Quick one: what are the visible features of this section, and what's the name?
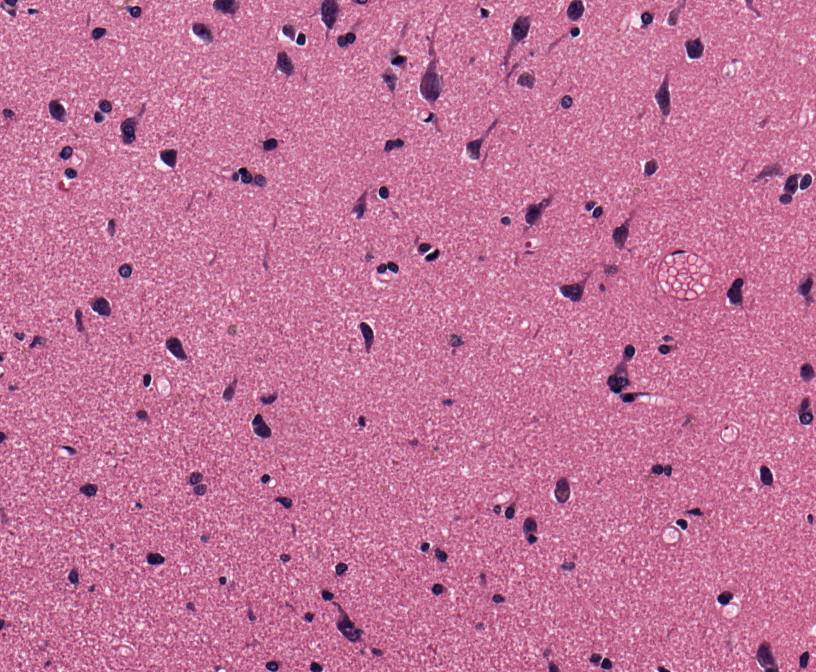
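Across the whole field runs a fine, evenly granular pink neuropil, with cells scattered singly through it. Small round dark nuclei with scant visible cytoplasm are spread evenly throughout, many of them sitting inside a clear halo. Right of centre there's one round, sharply outlined structure filled with pale bubble-like circles. That's cerebral cortex.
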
